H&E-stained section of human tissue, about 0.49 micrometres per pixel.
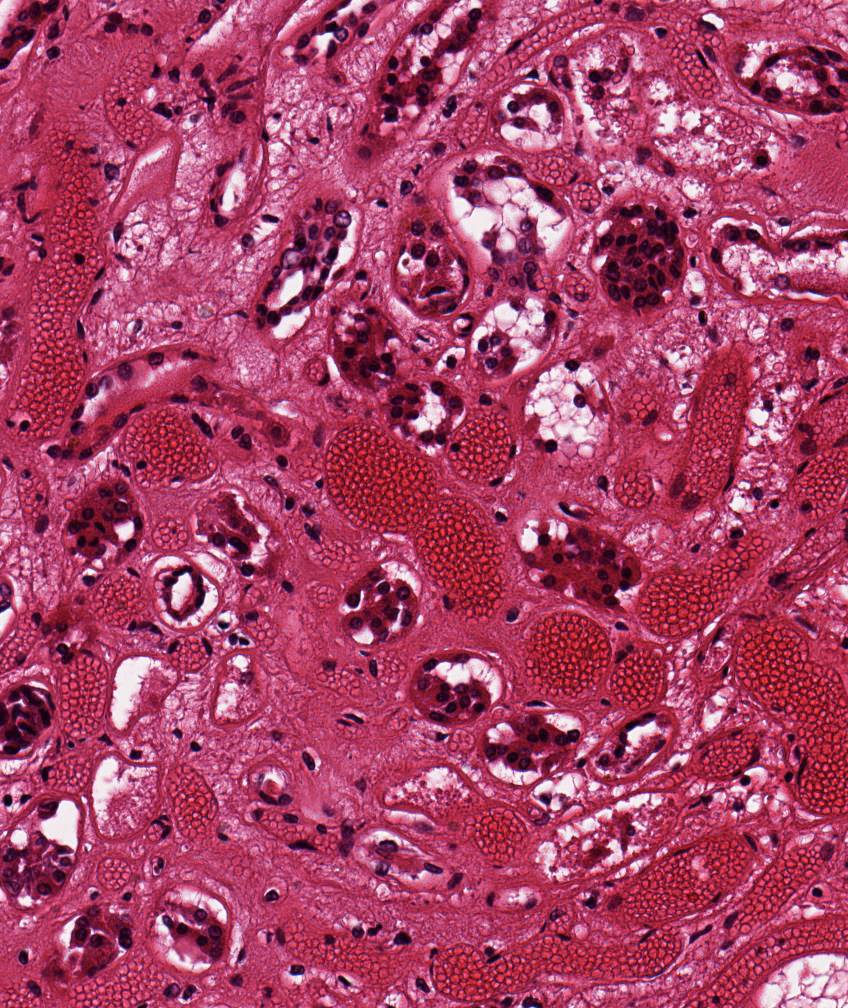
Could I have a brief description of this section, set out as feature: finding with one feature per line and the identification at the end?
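Vessels: many distended and packed with red blood cells, largest centrally and along the right edge
Tubule cells: cytoplasm filled with clear vacuoles, most prominent upper right
Tubular nuclei: small, dark and round
Interstitium: pale pink fibrillar stroma with scattered spindle-shaped nuclei
Identity: renal medulla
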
